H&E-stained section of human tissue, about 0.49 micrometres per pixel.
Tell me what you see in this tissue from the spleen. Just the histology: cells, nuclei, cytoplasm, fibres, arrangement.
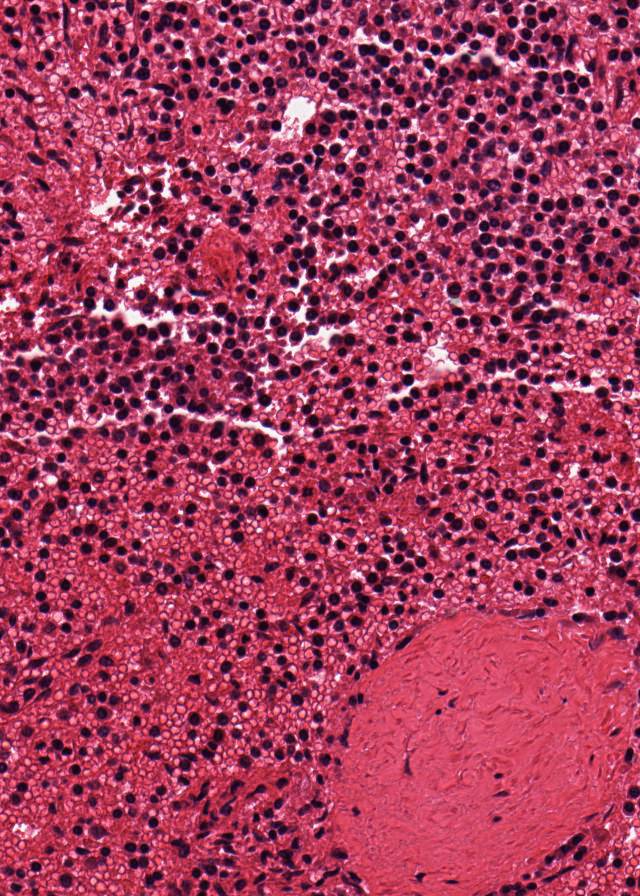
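A diffuse solid sheet of cells fills almost the whole field, with no glands or lumens. Throughout the sheet the nuclei are small, round, dark and fairly uniform. The lower right corner contains a rounded pink nodule of wavy collagen holding only a few scattered spindle-shaped nuclei. Fat cells are absent from the field.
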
